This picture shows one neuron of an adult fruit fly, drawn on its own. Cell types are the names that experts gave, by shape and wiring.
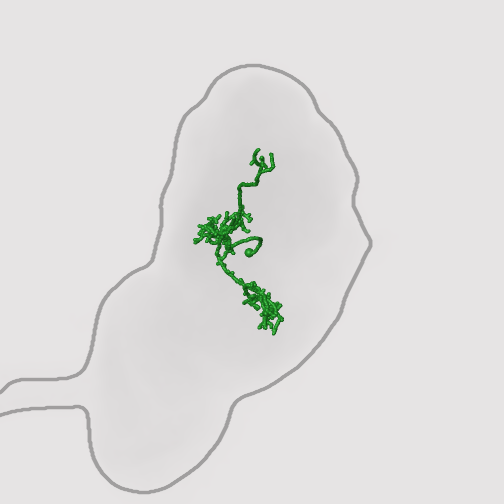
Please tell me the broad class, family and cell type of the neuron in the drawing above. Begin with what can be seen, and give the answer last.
The cell body is in the middle of the picture. As drawn here it is taller than it is wide. This is a central-brain intrinsic neuron. Its family is hemilineage VLPd1. The cell type is CL023.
